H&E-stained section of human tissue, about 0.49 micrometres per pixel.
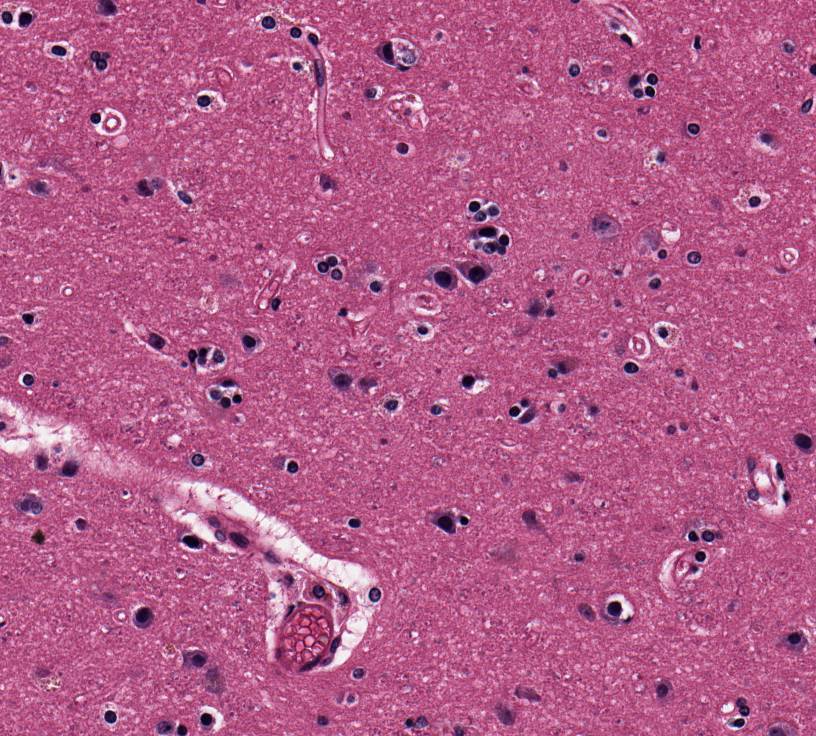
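Cerebral cortex. Notice that a finely granular pink fibrillary matrix fills the whole field, with no epithelium or glands. Follow the elongated vessel running diagonally from the left edge toward lower centre. At lower centre-left, a small vessel cut across is packed with red blood cells.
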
